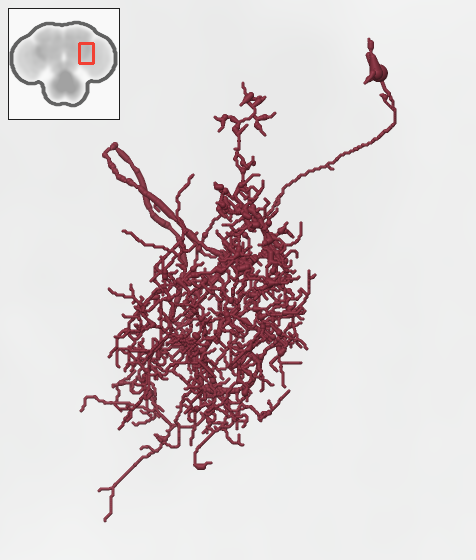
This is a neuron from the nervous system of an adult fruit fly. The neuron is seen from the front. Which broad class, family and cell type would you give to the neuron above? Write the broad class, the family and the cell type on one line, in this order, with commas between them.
central-brain intrinsic neuron, hemilineage VLPl&d1_lateral, AVLP431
